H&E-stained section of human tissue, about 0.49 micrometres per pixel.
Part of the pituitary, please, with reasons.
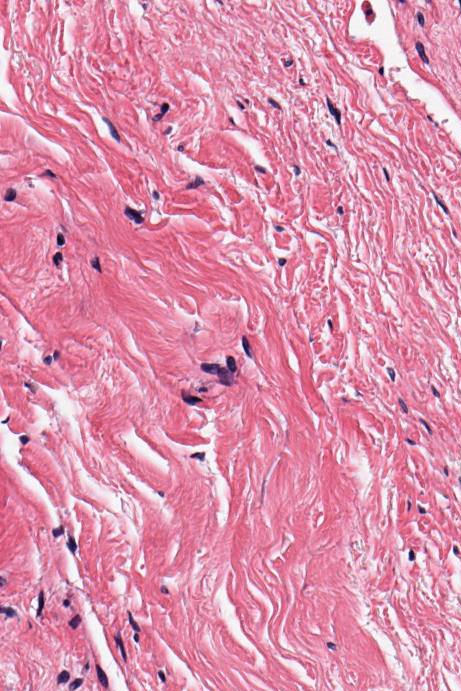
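Dense connective tissue fills the whole field, as closely packed, pink-staining collagen bundles that follow a wavy course. Between them the nuclei are few and widely spaced, most of them small, dark and elongated, in keeping with fibroblasts.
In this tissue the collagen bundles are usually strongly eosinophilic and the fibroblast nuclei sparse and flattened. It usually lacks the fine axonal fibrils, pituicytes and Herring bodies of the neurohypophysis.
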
